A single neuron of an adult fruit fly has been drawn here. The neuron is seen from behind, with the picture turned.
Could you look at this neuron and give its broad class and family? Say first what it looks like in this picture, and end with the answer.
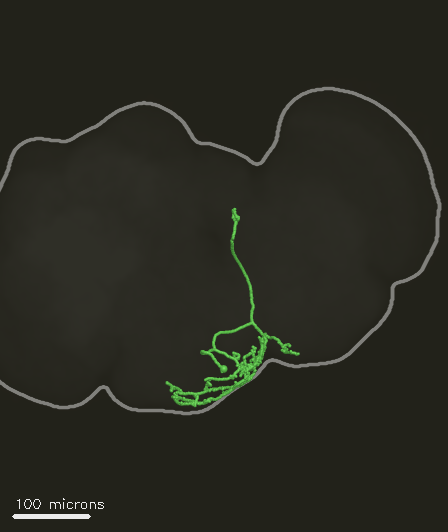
By the scale bar it is about 250 microns tall in this view. As drawn here it is taller than it is wide. Its broad class is central-brain intrinsic neuron. Its family is hemilineage SMPpv1.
